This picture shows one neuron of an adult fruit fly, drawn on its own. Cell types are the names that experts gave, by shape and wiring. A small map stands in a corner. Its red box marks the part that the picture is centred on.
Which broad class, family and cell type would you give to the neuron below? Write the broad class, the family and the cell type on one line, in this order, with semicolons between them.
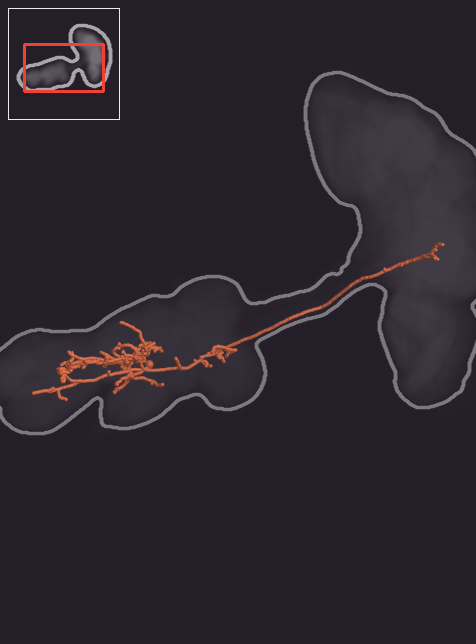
ascending neuron; hemilineage 05B; AN05B050_a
